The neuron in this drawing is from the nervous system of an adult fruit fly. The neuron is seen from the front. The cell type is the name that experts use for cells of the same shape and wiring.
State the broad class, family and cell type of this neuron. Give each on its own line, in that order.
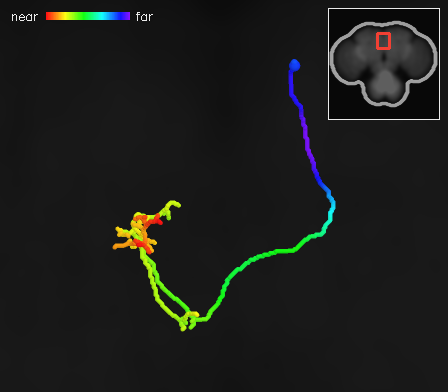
central-brain intrinsic neuron
class CX
vDeltaK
